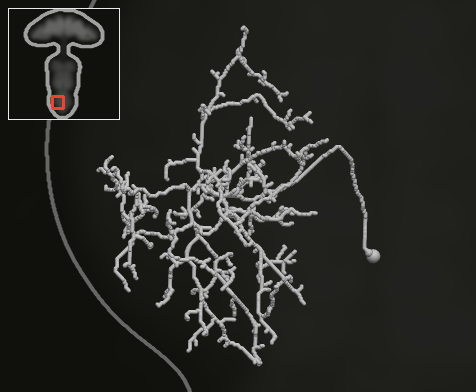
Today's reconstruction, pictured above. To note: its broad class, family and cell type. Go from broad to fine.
nerve-cord intrinsic neuron; hemilineage 13B; IN13B061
